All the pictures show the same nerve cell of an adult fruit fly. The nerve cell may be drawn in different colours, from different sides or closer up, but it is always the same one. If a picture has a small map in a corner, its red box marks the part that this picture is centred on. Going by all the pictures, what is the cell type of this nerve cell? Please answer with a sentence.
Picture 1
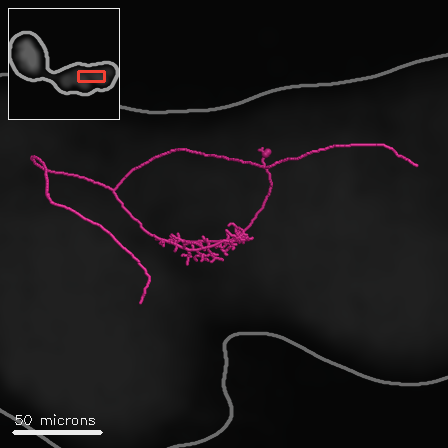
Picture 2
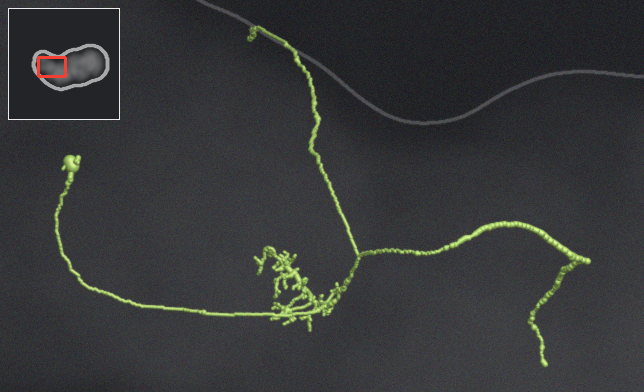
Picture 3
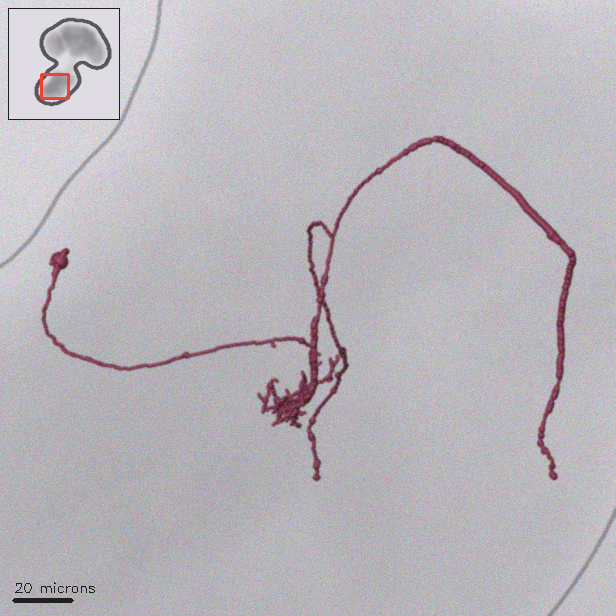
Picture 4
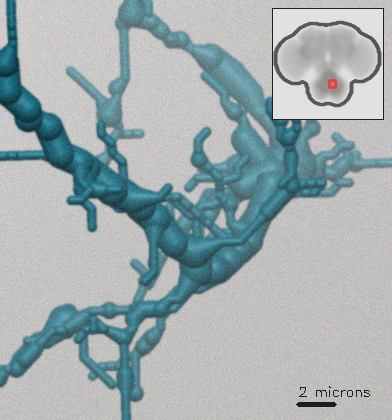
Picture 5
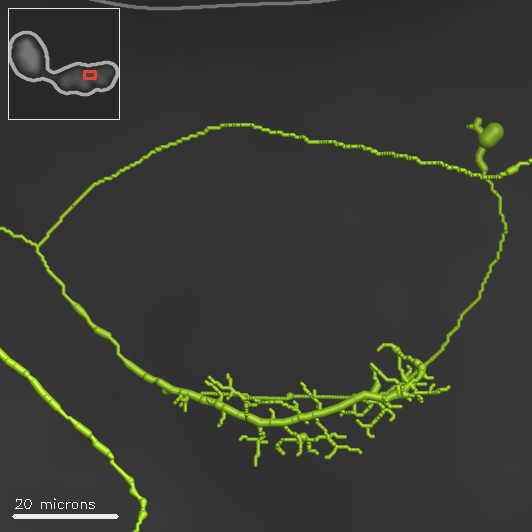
The cell type is IN18B044.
